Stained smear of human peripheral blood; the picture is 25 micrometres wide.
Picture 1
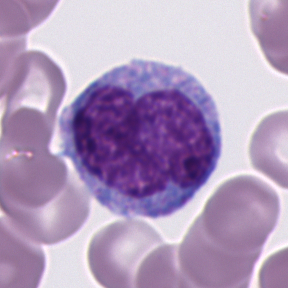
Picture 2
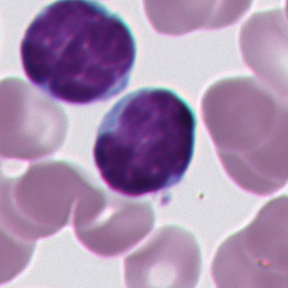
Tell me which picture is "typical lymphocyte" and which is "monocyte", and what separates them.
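Picture 1 shows a monocyte, and picture 2 shows a typical lymphocyte. The monocyte's outline is roughly round, but its edge is faintly ragged and fuzzy, whereas the typical lymphocyte has a round, smooth outline. In the monocyte, a notch in the top edge of the nucleus gives it a kidney-like, two-lobed look, and the nucleus measures about 13 by 10 micrometres.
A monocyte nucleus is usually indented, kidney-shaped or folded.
The nucleus of the typical lymphocyte fills almost the whole cell, and its chromatin is dense, dark purple and clumped, with no nucleoli to be seen.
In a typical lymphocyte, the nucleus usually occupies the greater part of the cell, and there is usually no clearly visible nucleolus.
The cytoplasm also differs: in the monocyte, fine pinkish-purple, dust-like granules are scattered through it, while in the typical lymphocyte it appears only as a narrow crescent of pale blue at the upper left, without granules.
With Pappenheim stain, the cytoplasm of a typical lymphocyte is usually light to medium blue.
A red cell touches the left edge of the monocyte.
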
